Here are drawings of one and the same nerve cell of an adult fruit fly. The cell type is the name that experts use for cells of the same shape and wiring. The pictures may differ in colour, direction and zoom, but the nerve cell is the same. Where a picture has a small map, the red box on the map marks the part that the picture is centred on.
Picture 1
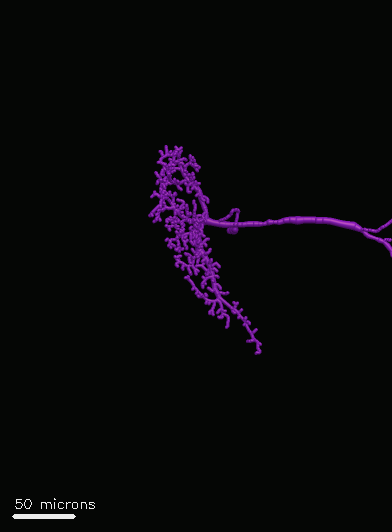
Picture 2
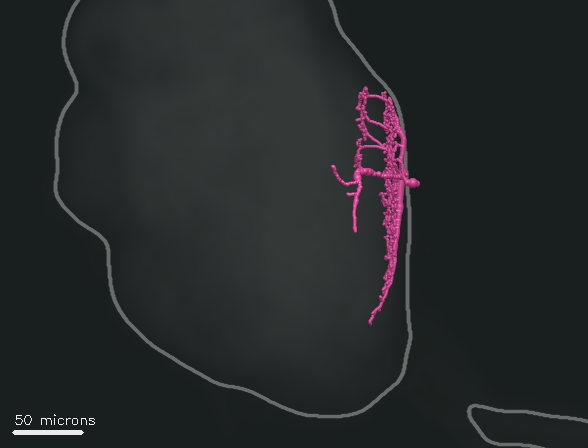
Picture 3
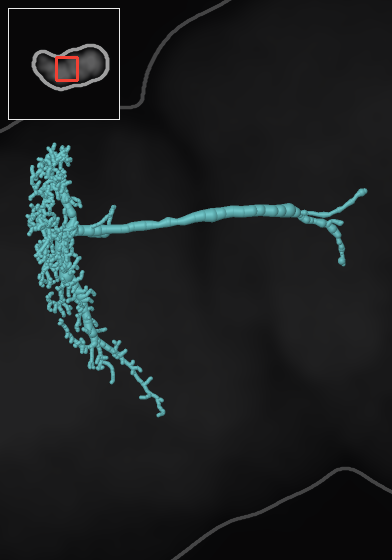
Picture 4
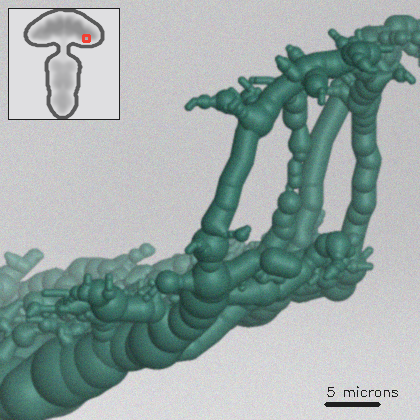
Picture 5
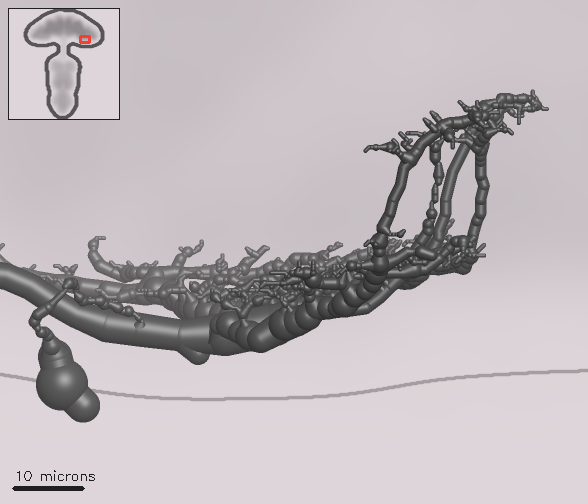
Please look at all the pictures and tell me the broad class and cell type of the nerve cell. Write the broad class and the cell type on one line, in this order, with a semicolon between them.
visual projection neuron; VS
